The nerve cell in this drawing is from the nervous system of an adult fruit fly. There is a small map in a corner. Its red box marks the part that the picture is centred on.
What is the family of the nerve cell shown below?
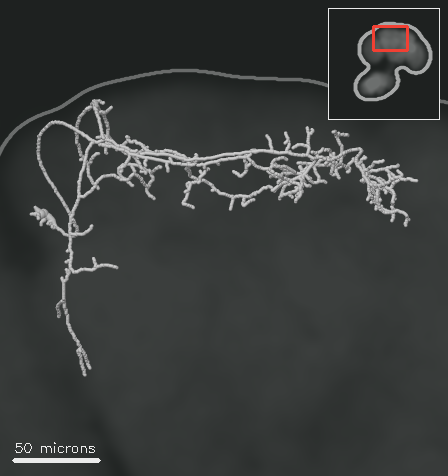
hemilineage SLPav1_lateral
